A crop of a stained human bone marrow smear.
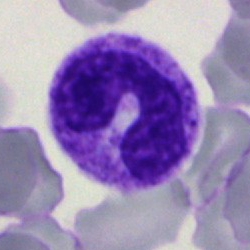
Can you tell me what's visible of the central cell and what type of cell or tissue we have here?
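Single curved nuclear band, bent into a horseshoe around a pale notch. Notch opens toward the bottom of the cell. Coarse chromatin, clumped into dark patches. Fine purplish granules speckle the cytoplasm. Band neutrophil.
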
